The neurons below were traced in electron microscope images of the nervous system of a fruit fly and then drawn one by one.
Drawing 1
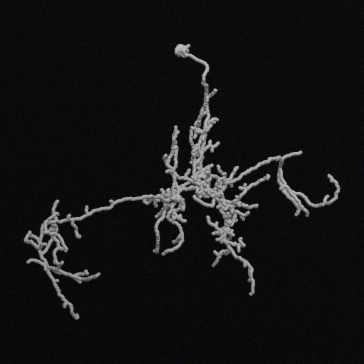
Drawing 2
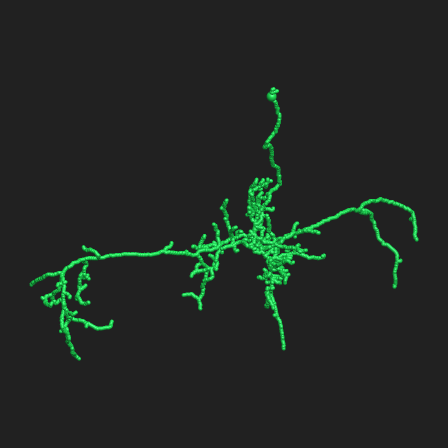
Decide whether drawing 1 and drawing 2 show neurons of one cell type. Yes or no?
yes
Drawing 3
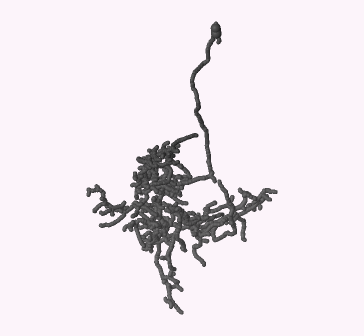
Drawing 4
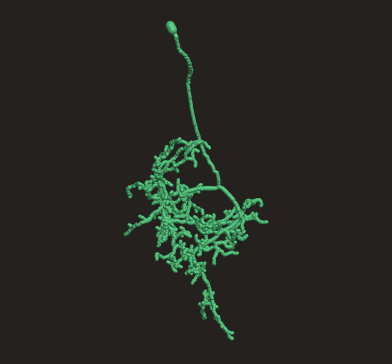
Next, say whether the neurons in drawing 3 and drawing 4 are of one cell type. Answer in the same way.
yes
